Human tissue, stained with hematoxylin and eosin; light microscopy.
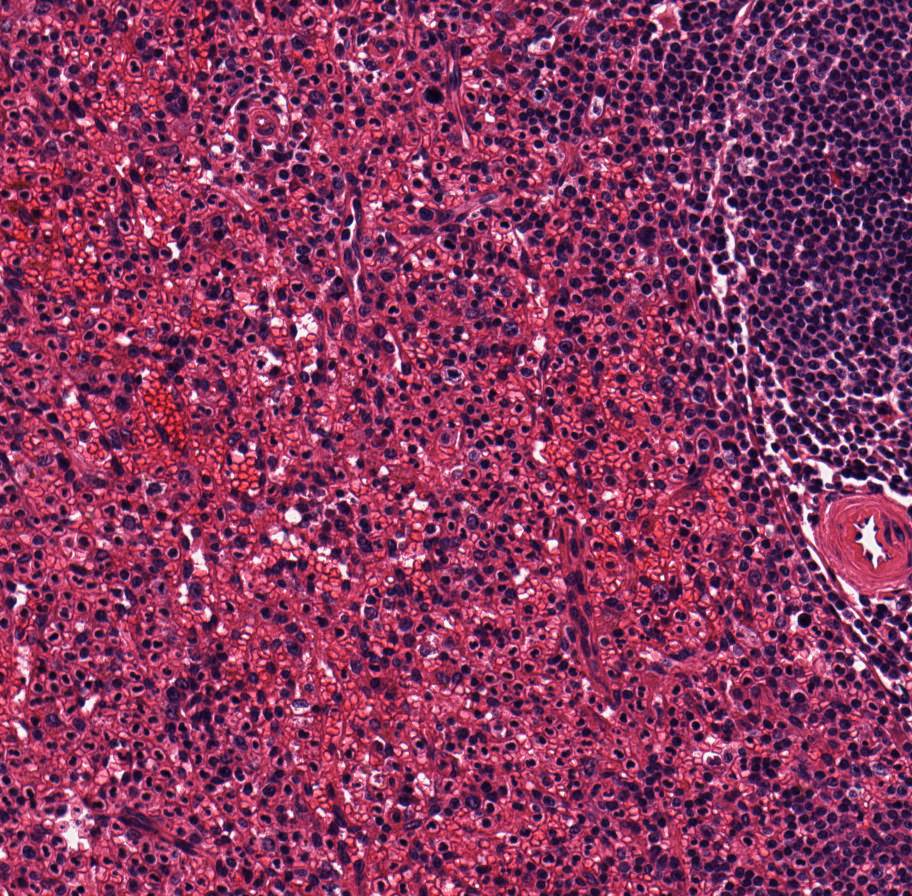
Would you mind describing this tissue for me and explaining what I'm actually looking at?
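The upper right of the field is a dense dark-purple zone of packed small lymphocytes, with round, dark nuclei and scant cytoplasm. The remainder is a pink-red zone crowded with red blood cells, which fill many small channels separated by strands of nucleated cells. No fat cells are seen. The tissue is spleen.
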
